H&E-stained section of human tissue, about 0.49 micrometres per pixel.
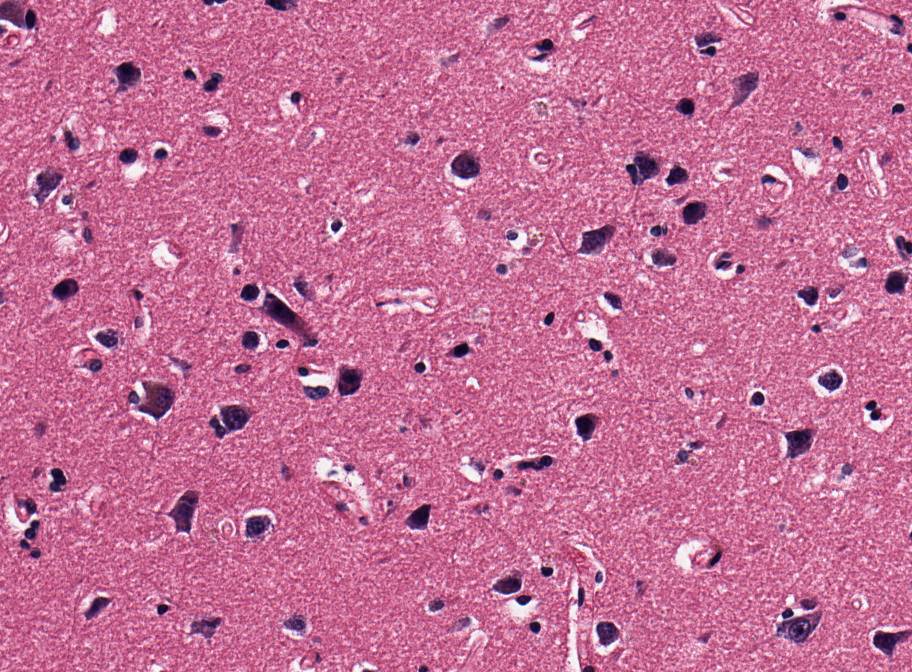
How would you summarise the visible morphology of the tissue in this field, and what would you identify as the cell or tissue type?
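Finely granular pink neuropil fills the whole field, its cells scattered singly without organized arrangement. Small, round, dark-staining nuclei with little visible cytoplasm lie evenly across it. A thin-walled capillary runs vertically up from the bottom edge just right of centre. This is cerebral cortex.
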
